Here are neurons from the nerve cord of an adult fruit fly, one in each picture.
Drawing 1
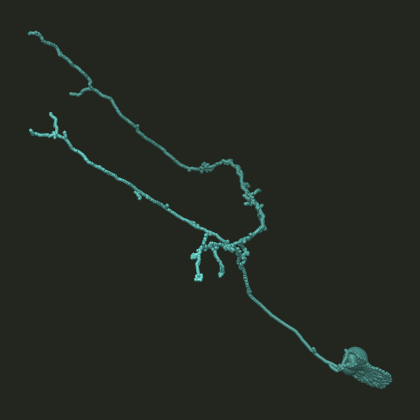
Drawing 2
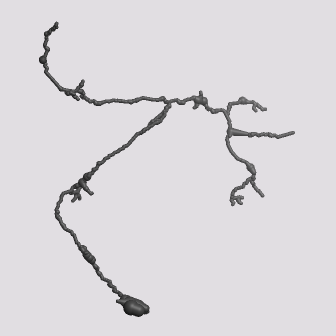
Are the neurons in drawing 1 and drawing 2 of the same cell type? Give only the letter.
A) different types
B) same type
A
